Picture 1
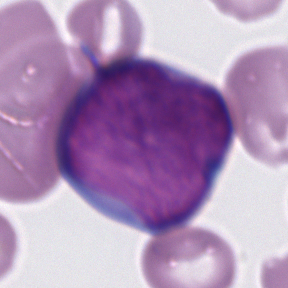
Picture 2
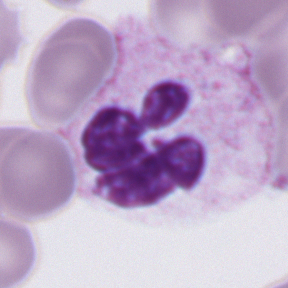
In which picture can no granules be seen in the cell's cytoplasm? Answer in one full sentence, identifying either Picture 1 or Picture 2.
The cytoplasm of the cell shown in picture 1 holds no visible granules.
